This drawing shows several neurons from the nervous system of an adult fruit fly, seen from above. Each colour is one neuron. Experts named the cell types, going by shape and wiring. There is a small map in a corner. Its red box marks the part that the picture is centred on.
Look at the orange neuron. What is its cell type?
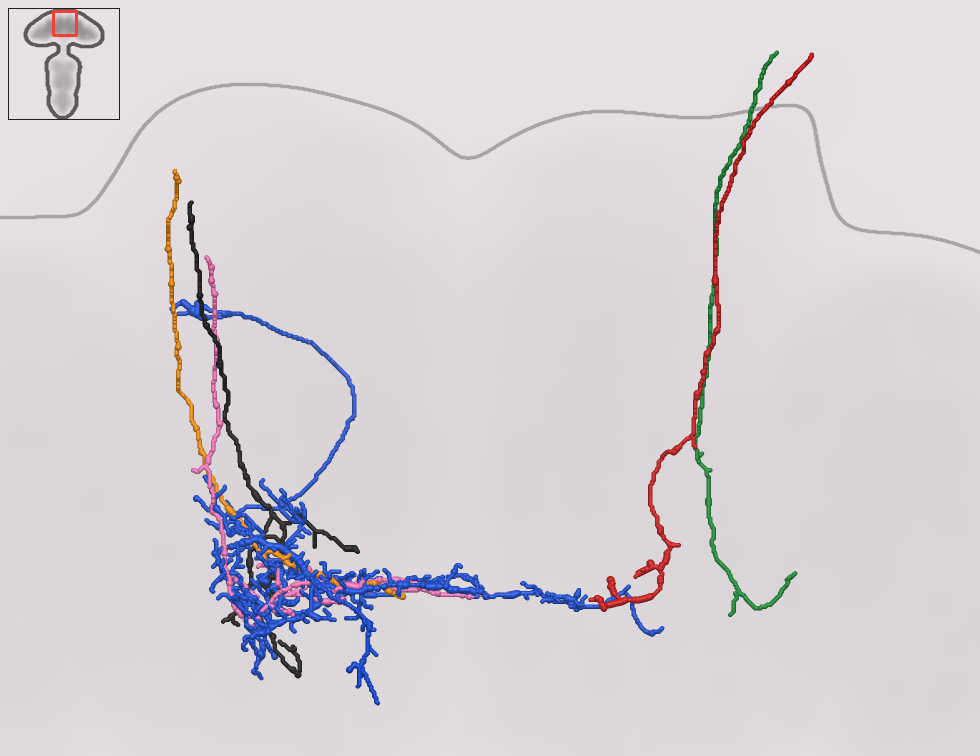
JO-ED2_a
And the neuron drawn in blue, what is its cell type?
AMMC037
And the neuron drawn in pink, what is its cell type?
JO-ED2_b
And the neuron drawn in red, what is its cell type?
JO-ED2_c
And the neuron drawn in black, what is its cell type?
JO-EV3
